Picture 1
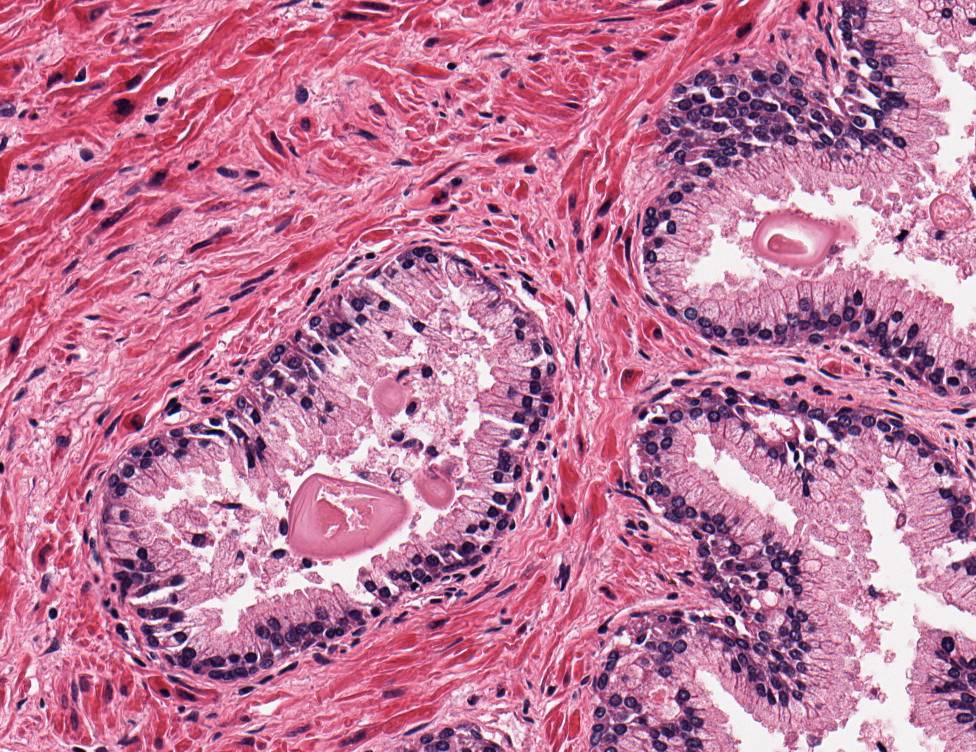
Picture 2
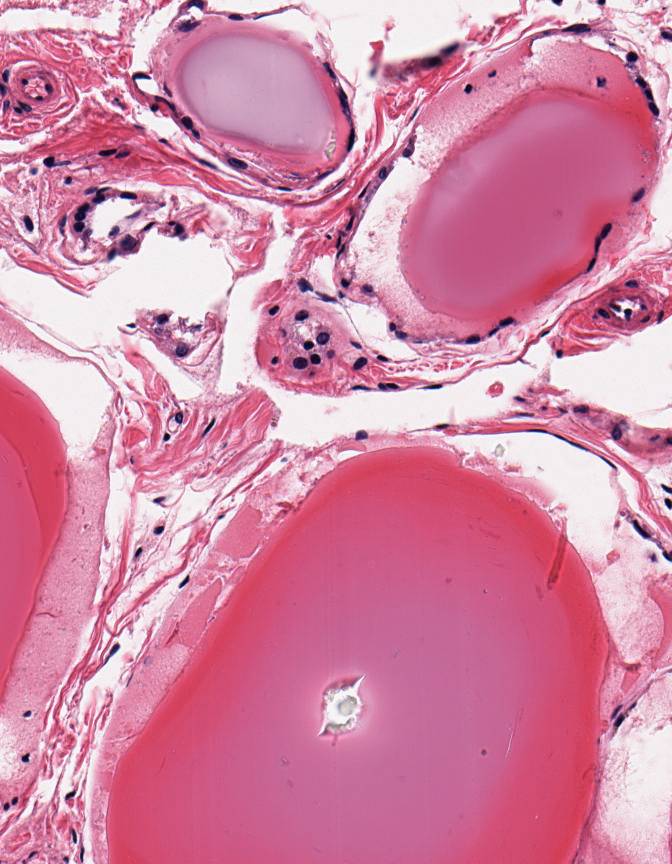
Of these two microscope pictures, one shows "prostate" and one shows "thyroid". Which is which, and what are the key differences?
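The prostate is in picture 1, the thyroid in picture 2. In picture 1, glands lie at lower left and along the right side, and those on the right have folded luminal borders projecting into the lumen. Their lining cells are tall and columnar, with pale pink, finely granular cytoplasm and small round dark nuclei in a row near the base. Picture 2 is mostly large rounded spaces filled with homogeneous pink material, the largest at bottom centre, and the one at top left paler than the rest. Flattened cells with thin elongated dark nuclei rim these spaces, unlike the tall columnar cells of picture 1. Near its centre sits a small nest of cells with round dark nuclei.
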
